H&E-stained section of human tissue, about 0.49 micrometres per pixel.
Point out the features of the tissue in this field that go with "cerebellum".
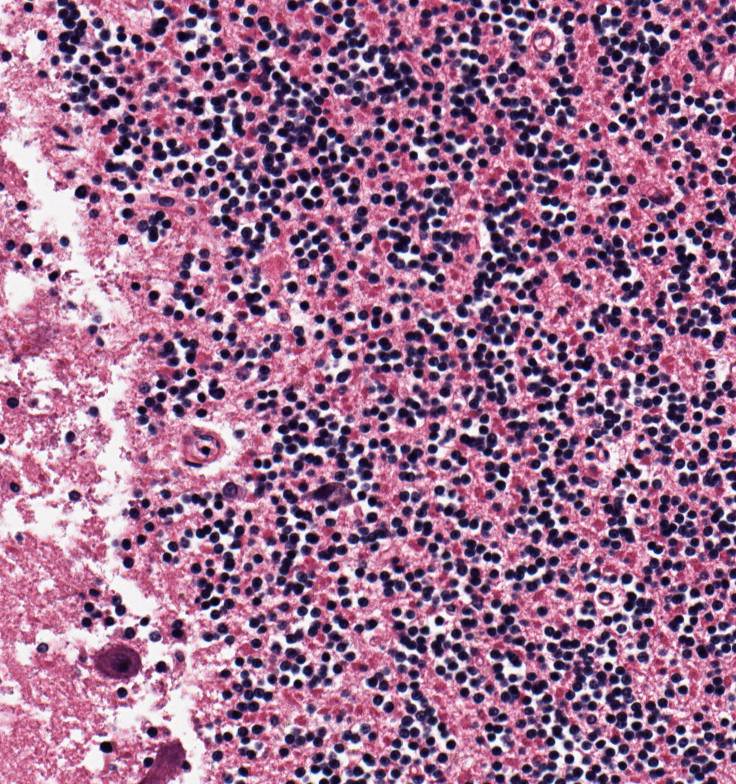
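This field is cerebellum. Most of it, from the centre to the right edge, is a dense sheet of small dark nuclei.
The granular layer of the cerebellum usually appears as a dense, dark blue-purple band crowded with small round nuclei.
The crowded cells here match that: their nuclei are small, round and darkly stained, with almost no cytoplasm visible. The rest is simply seen and not explained by that band: a narrow pale pink strip with few nuclei runs along the left edge, small irregular pink islands without cells lie among the packed nuclei, and a small round vessel cross-section sits just left of centre, near the edge of the dense sheet.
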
